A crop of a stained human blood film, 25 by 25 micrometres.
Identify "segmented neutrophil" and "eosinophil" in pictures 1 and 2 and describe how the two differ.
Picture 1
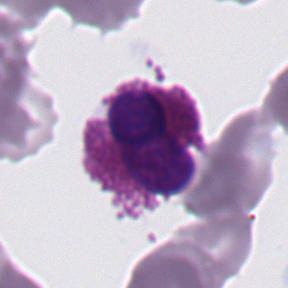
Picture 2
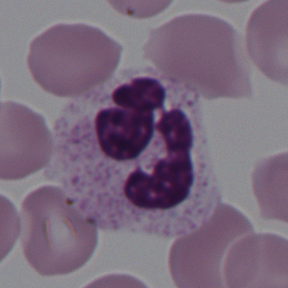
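Eosinophil in picture 1; segmented neutrophil in picture 2. Lobes: picture 1, two, one to the upper left and one to the lower right; picture 2, separate lobes linked by narrow parts.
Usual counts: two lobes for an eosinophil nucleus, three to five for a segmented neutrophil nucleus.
Granules: picture 1, coarse, crowding the cytoplasm, lying over parts of the nucleus, a few loose outside the cell above and below; picture 2, fine and purple, scattered throughout the cytoplasm.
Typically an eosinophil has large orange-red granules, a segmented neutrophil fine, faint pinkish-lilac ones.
Cytoplasm, picture 2: plentiful, pale pinkish-lilac, no clear vacuoles.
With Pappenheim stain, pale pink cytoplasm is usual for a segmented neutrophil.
Chromatin, picture 2: dark purple, coarsely clumped; no nucleoli visible.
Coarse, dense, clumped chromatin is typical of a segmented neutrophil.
Outline, picture 1: ragged and ill-defined, broken up by granules at its edge; a red cell touches its right side.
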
